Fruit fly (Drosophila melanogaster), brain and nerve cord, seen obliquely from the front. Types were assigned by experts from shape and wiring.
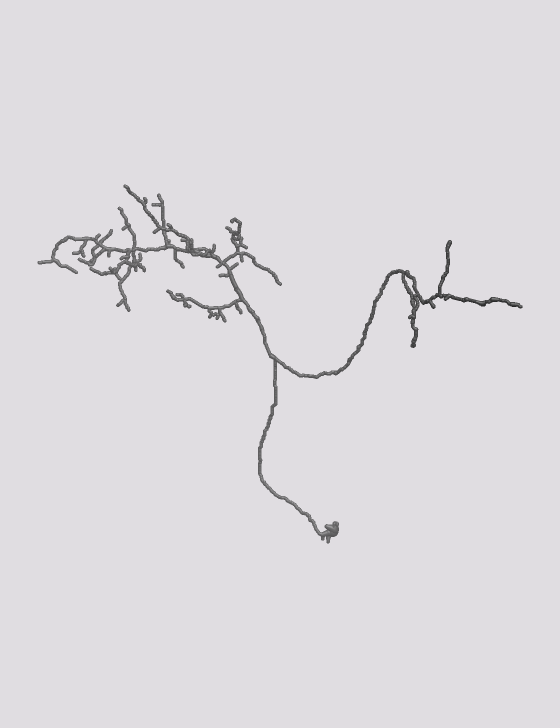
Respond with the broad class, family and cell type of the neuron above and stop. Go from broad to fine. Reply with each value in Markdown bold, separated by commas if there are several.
**central-brain intrinsic neuron**, **hemilineage LB3**, **CB1786_a**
